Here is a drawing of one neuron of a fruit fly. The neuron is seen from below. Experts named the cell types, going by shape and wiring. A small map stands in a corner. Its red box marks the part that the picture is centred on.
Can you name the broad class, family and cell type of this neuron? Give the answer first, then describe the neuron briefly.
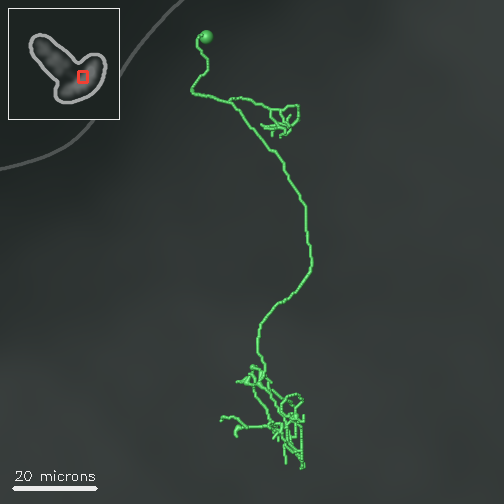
It is a central-brain intrinsic neuron. The name of its family is class CX. It is of cell type PFNp_d. The cell body can be seen at the top of the picture. By the scale bar it is about 110 microns tall in this view.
